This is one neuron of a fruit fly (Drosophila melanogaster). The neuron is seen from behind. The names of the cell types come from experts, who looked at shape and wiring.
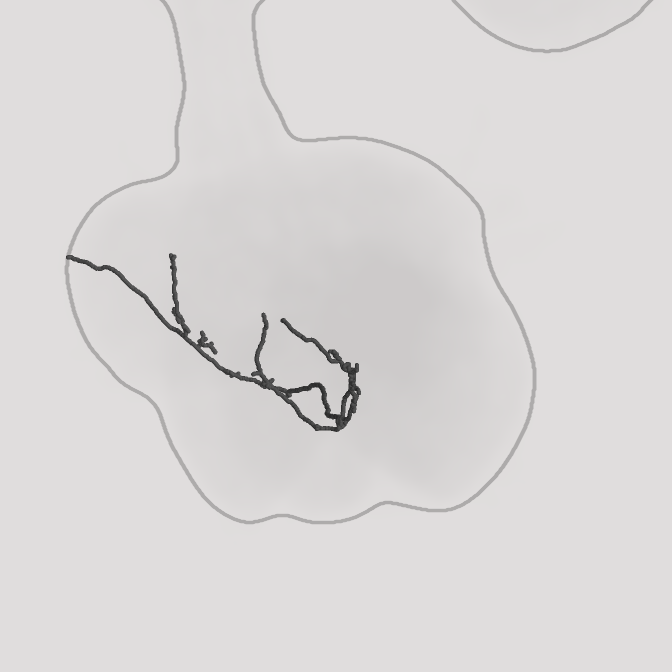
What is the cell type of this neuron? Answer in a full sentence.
The cell type is SNxx25.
